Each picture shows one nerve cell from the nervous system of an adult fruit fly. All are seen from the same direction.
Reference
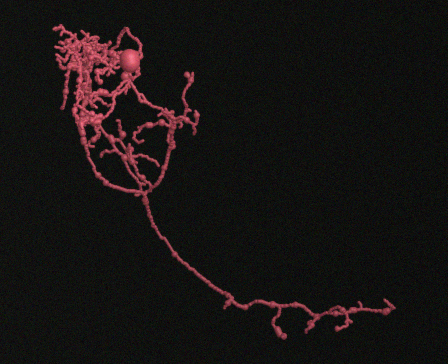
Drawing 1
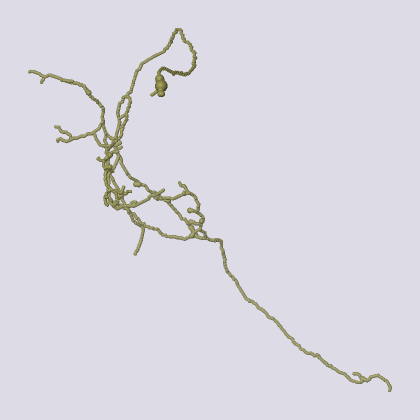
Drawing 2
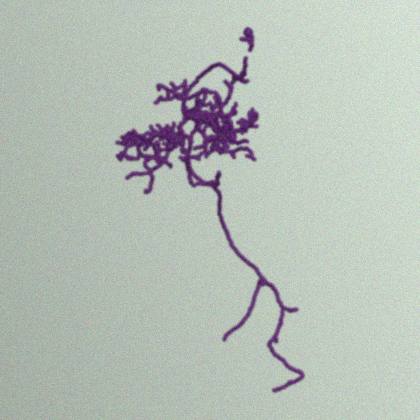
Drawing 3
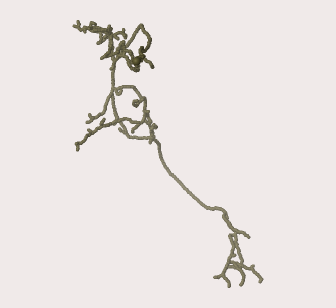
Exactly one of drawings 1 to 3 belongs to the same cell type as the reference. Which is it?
3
